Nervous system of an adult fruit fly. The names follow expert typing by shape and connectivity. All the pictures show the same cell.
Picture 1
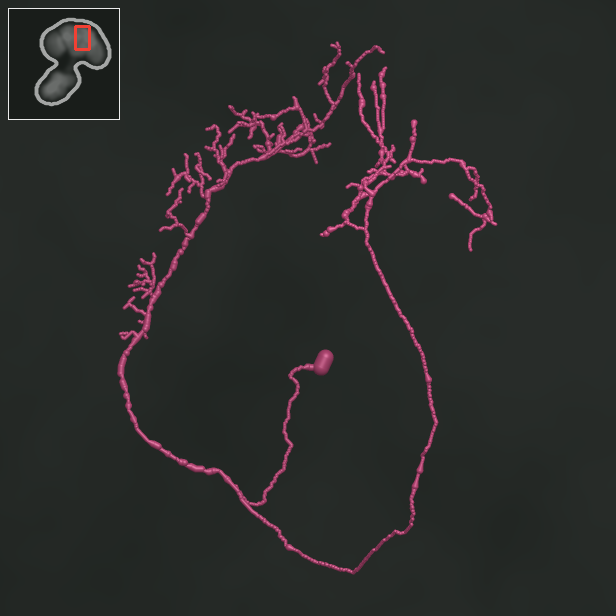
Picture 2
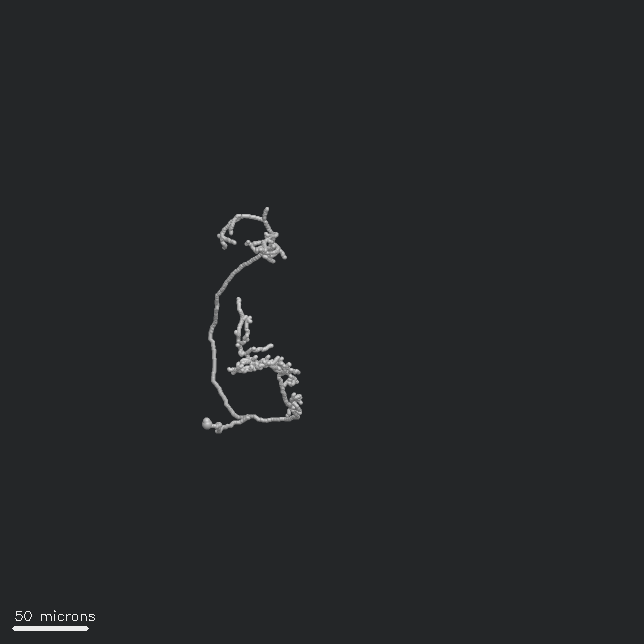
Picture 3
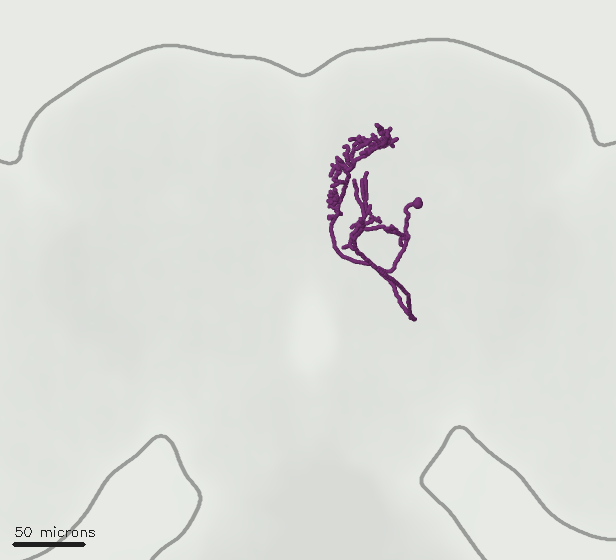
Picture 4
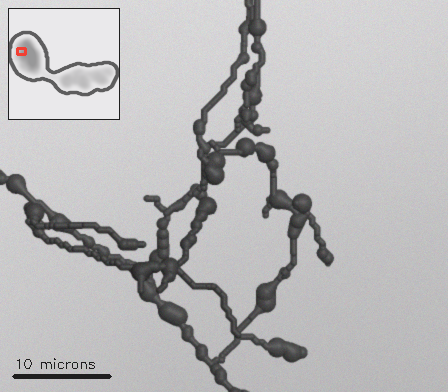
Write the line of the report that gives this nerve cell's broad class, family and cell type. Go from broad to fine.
central-brain intrinsic neuron; hemilineage PSp1; LAL148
